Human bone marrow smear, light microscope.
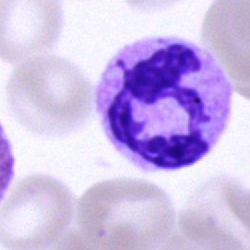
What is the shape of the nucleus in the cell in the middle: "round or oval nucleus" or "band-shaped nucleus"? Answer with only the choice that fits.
Band-shaped nucleus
